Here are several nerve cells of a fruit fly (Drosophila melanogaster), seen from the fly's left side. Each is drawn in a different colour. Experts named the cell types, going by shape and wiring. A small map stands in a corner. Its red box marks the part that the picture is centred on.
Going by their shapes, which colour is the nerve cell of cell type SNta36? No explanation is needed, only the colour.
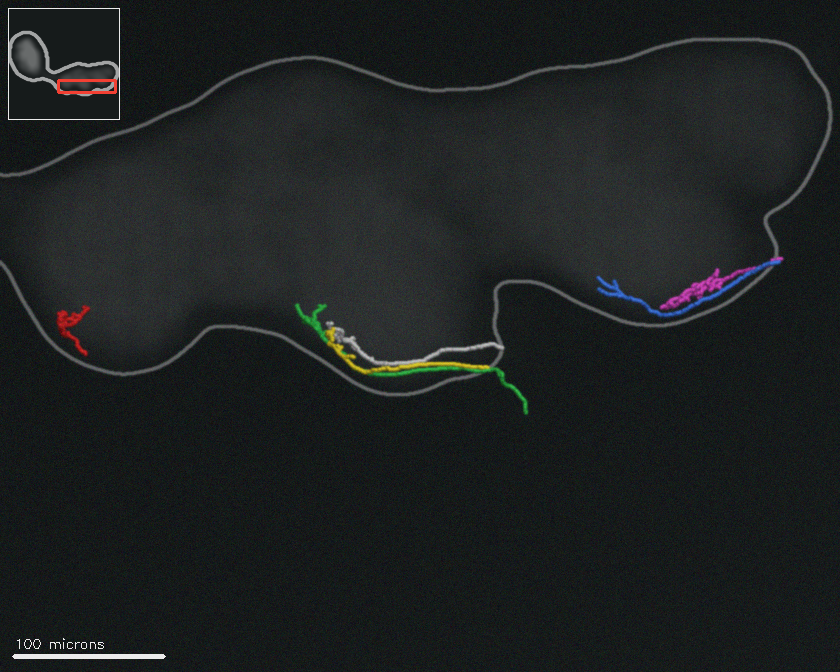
blue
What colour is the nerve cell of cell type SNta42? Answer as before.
green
